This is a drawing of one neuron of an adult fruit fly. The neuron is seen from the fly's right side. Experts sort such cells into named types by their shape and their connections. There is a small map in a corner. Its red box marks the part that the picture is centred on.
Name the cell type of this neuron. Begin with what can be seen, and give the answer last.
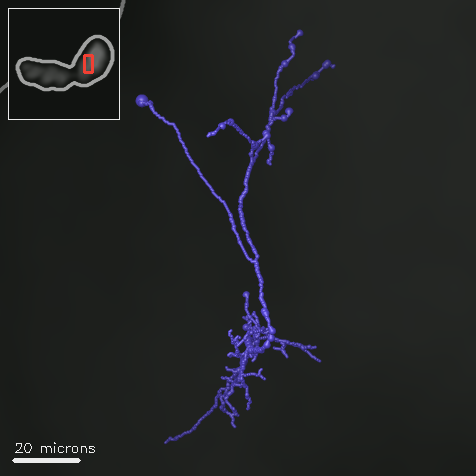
By the scale bar it is about 130 microns tall in this view. In this view it is taller than it is wide. This is a central-brain intrinsic neuron. The cell type is PS241.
